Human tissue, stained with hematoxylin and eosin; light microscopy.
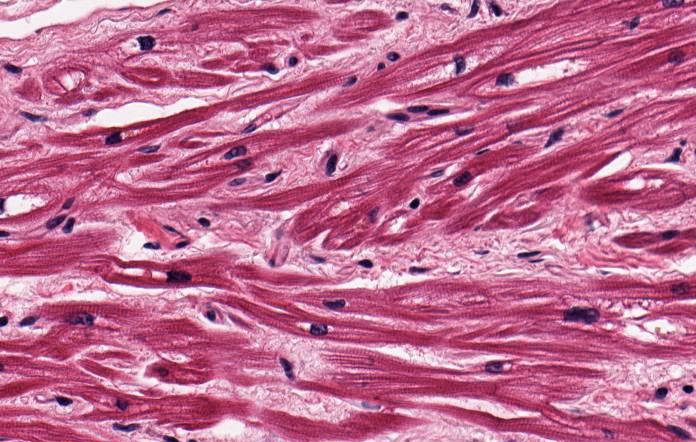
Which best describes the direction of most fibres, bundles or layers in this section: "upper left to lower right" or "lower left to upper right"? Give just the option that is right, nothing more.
Lower left to upper right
